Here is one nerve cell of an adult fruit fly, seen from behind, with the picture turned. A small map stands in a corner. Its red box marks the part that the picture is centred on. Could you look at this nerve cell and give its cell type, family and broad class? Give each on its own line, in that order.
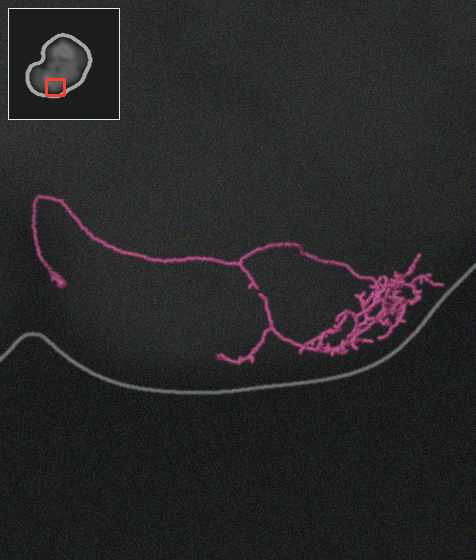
CB3005
hemilineage SLPal3_and_SLPal4_dorsal
central-brain intrinsic neuron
